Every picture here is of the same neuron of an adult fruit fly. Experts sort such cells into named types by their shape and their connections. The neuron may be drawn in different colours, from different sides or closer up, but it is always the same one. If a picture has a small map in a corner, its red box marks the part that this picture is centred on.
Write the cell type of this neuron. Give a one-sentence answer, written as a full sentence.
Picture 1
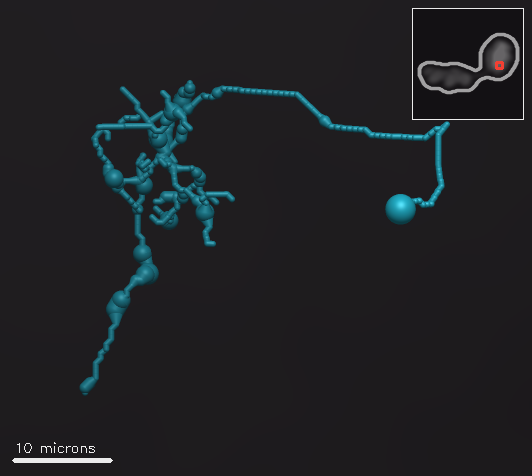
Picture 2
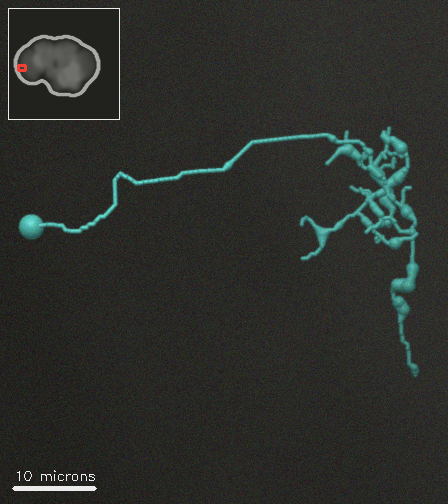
The neuron belongs to cell type Cm2.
